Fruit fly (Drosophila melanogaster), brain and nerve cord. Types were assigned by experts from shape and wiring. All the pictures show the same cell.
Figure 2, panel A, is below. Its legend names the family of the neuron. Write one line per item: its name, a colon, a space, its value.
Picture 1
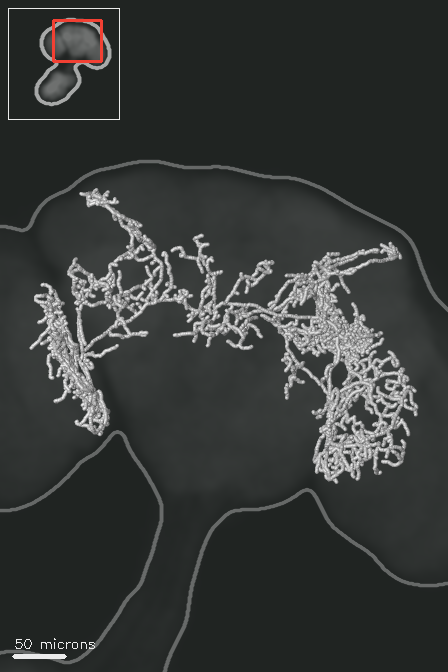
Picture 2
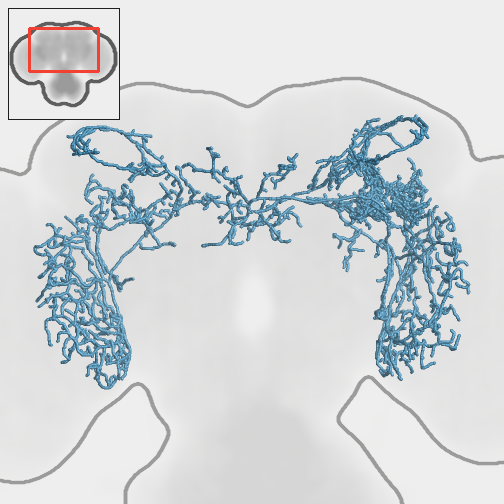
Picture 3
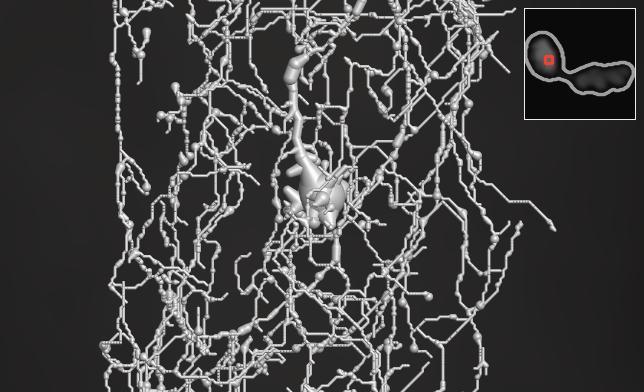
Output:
family: LoVCLo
